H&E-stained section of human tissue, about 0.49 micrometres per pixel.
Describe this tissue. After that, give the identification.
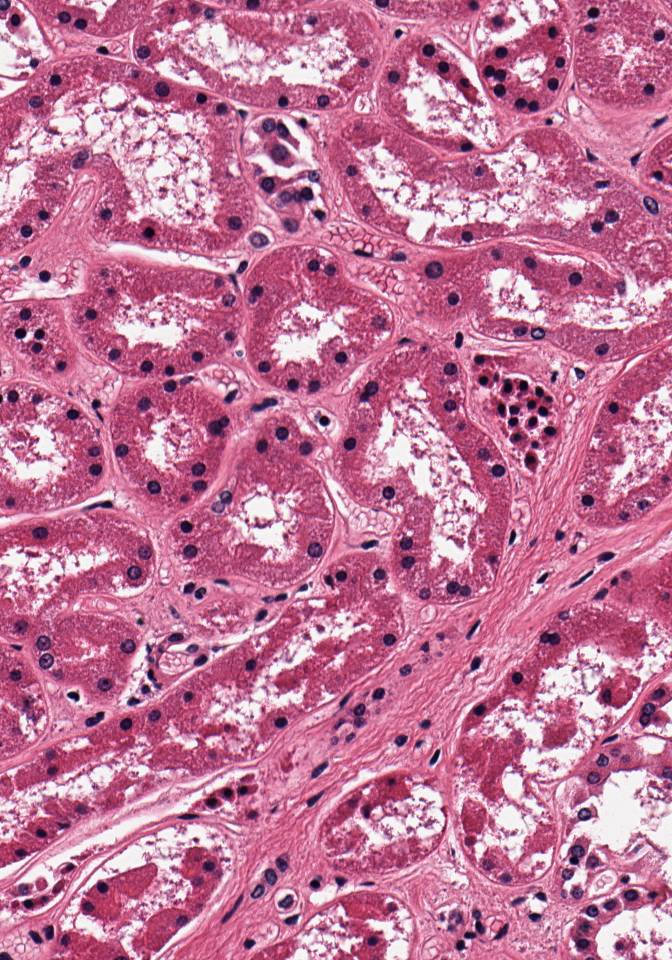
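Each tubule is lined by a single layer of cuboidal to low columnar cells. Their cytoplasm is abundant, granular and deeply eosinophilic, and their nuclei are small, round and dark, placed toward the base of the cells. Borders between neighbouring lining cells are indistinct. The tissue is renal cortex.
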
